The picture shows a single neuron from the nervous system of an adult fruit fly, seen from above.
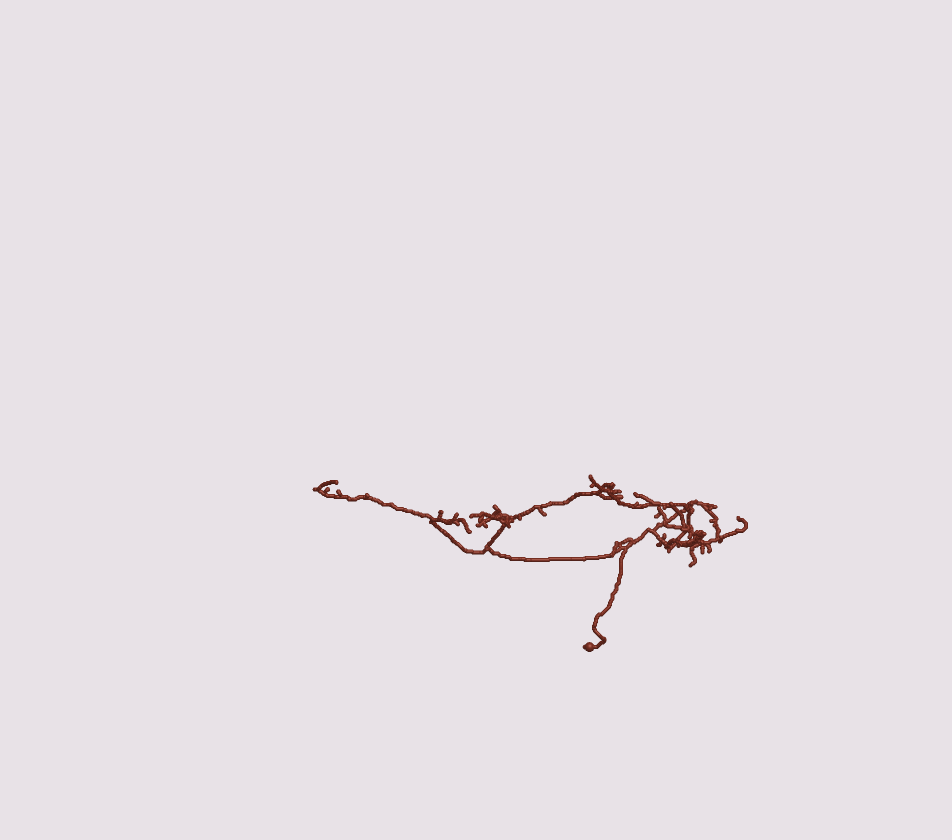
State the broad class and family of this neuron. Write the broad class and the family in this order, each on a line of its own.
central-brain intrinsic neuron
hemilineage DM6_ventral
